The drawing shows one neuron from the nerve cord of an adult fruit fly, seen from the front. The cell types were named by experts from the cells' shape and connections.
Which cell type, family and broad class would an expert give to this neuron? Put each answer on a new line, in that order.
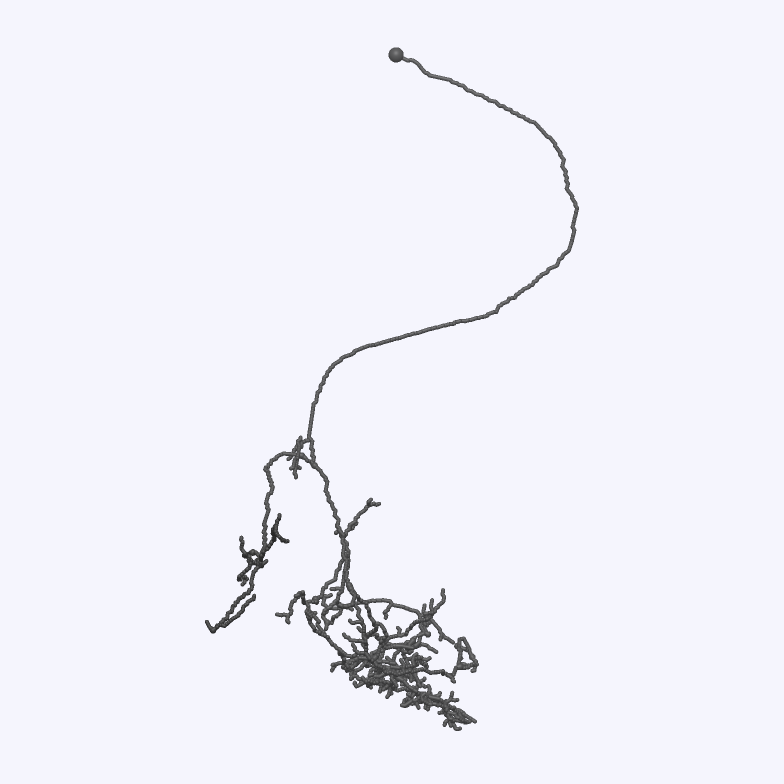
IN23B089
hemilineage 23B
nerve-cord intrinsic neuron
